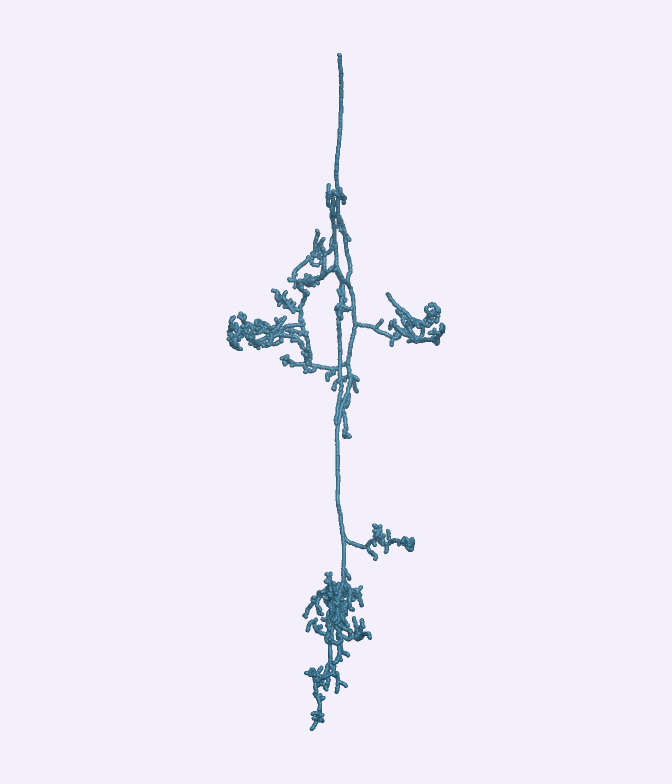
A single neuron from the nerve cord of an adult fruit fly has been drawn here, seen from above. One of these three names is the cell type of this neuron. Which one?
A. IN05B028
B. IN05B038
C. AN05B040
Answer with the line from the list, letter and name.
C. AN05B040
